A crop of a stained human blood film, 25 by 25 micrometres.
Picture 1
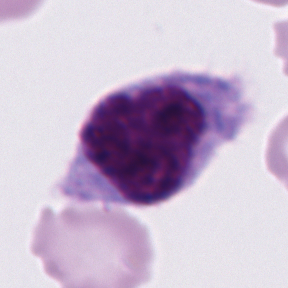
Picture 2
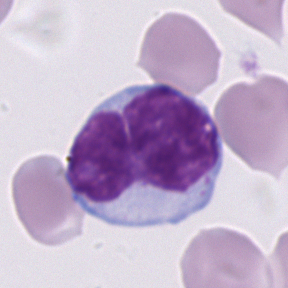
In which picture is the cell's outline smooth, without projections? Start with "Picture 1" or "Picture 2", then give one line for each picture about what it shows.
Picture 2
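Picture 1: The edge of the cytoplasm at the upper right is ragged and frayed rather than smooth.
Picture 2: The cell has a smooth, rounded outline.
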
